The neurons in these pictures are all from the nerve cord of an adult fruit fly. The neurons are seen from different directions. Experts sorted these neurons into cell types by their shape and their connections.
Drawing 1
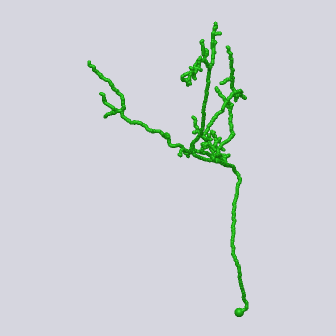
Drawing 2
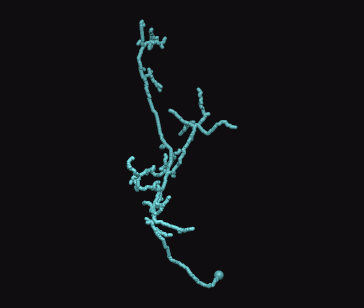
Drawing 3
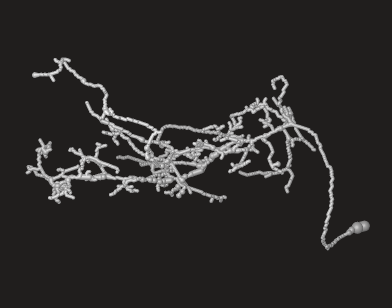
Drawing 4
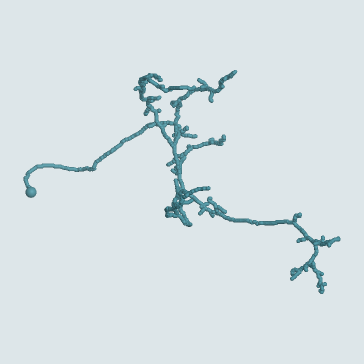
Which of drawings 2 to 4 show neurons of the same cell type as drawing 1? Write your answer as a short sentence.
Drawing 2 and drawing 4 are of the same cell type.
